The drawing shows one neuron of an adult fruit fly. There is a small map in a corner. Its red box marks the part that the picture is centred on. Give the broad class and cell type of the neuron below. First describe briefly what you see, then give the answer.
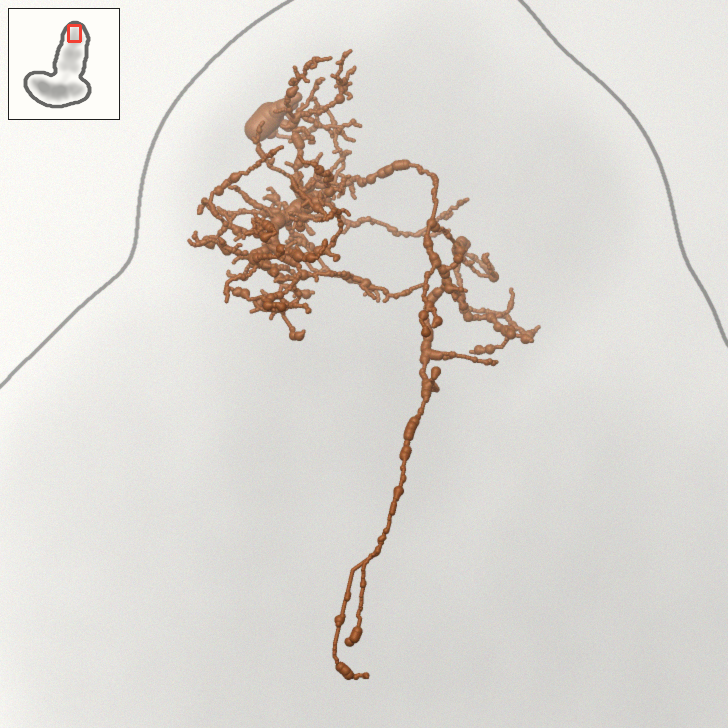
The picture shows dozens of branch ends. As drawn here it is taller than it is wide. Its broad class is nerve-cord intrinsic neuron. It is of cell type INXXX334.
